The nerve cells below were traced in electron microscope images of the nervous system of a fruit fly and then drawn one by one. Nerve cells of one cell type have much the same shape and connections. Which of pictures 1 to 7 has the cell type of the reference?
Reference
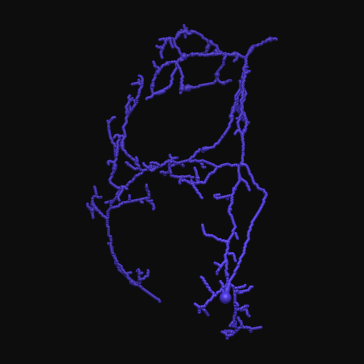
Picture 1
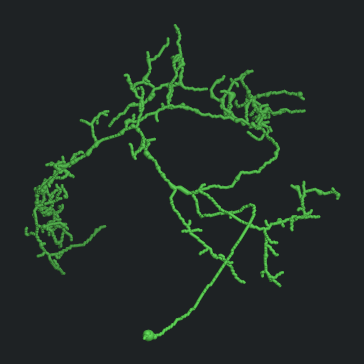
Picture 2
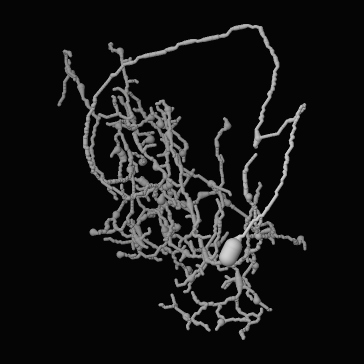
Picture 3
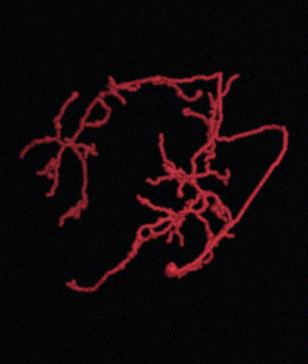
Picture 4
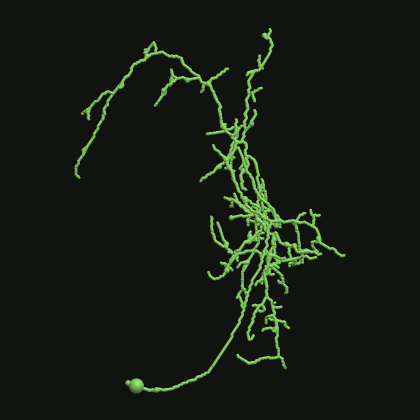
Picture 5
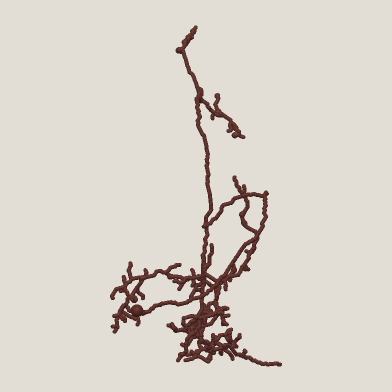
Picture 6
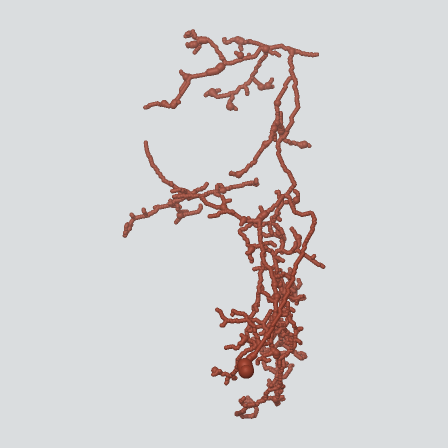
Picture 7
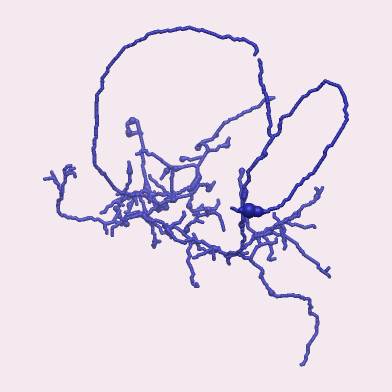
6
